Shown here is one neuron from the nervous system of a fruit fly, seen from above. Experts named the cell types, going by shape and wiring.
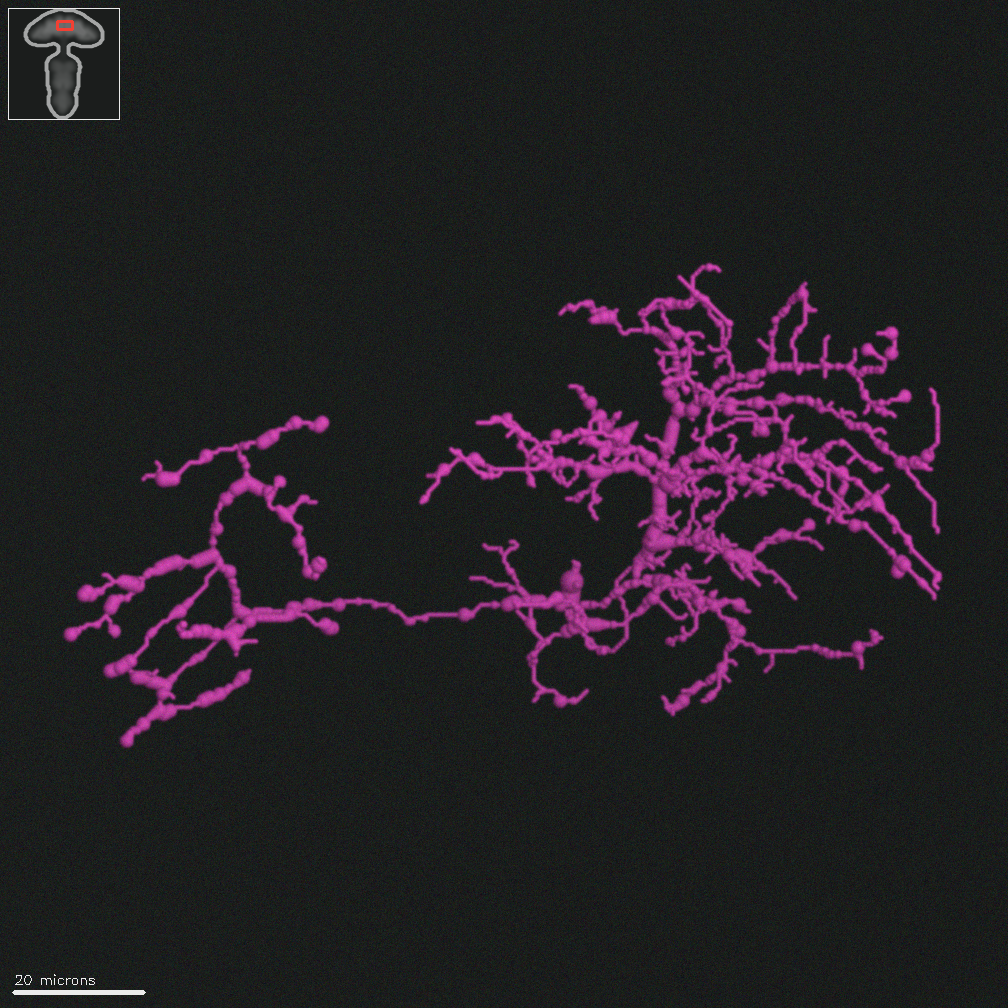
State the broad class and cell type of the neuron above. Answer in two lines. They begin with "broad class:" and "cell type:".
broad class: central-brain intrinsic neuron
cell type: GNG221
